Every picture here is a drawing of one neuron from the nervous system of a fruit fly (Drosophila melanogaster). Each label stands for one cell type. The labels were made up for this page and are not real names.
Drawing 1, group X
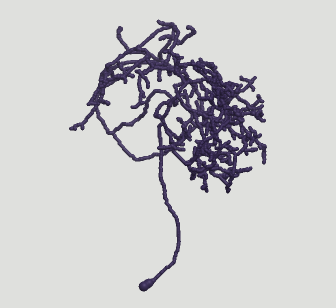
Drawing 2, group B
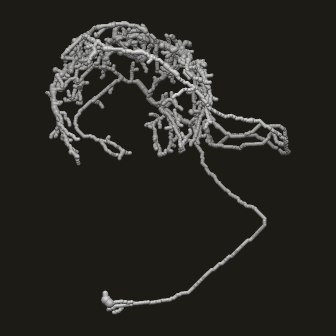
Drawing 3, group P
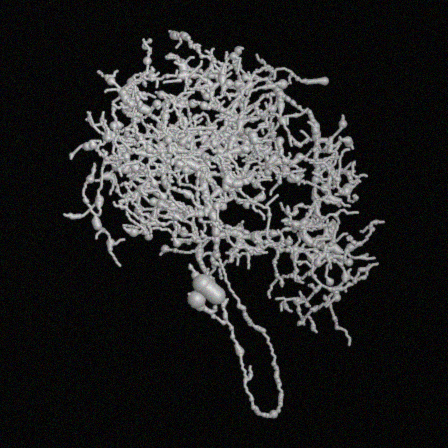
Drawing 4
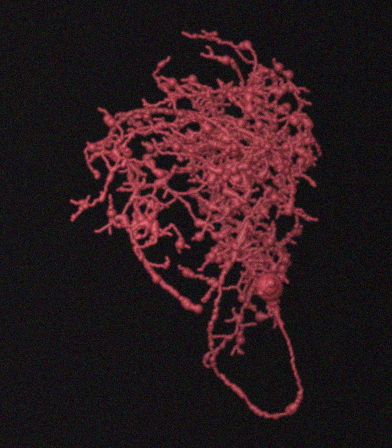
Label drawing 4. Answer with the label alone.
group P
